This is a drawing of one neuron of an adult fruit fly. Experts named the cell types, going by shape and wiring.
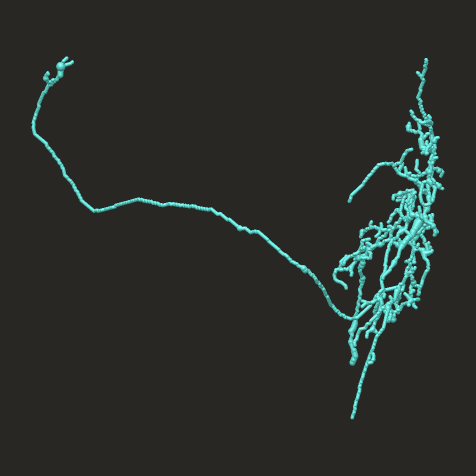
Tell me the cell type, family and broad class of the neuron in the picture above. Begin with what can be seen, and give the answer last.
The cell body is at the upper left of the picture. Dozens of branch ends can be seen. Its cell type is IN02A037. The family is hemilineage 02A. It is a nerve-cord intrinsic neuron.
